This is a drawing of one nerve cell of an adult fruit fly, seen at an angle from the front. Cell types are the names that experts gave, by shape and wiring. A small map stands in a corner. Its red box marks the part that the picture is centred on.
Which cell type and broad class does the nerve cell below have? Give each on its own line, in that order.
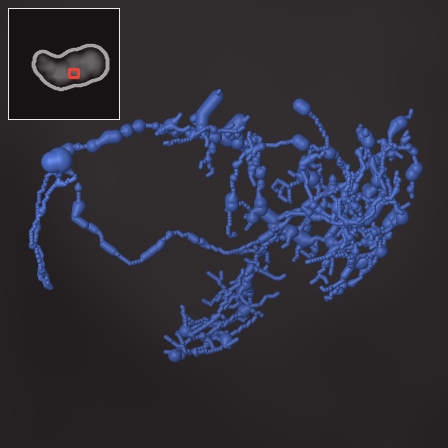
AVLP377
central-brain intrinsic neuron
